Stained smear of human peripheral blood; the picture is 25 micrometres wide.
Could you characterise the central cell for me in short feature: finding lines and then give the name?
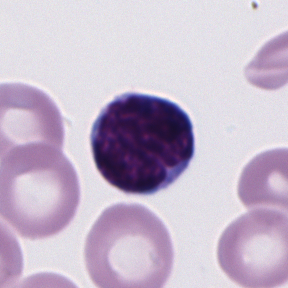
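Outline: smooth and round
Size: about 9 micrometres across
Nucleus: round in outline, about 90% of the cell's area
Chromatin: dark purple, coarsely clumped
Cytoplasm: thin sliver of pale blue, mostly at the lower right
Granules: none seen
Name: typical lymphocyte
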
